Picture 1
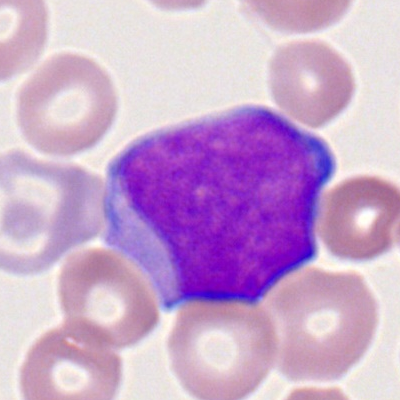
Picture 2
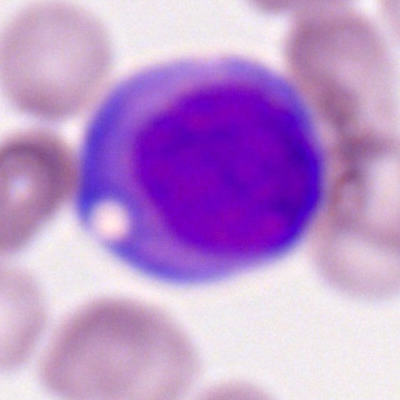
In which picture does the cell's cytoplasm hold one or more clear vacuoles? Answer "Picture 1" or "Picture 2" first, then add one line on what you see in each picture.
Picture 2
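In picture 1: No vacuoles are visible in the cytoplasm.
In picture 2: A single clear round vacuole lies in the lower-left part of the cytoplasm.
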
